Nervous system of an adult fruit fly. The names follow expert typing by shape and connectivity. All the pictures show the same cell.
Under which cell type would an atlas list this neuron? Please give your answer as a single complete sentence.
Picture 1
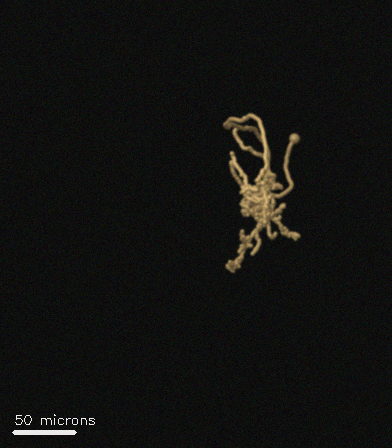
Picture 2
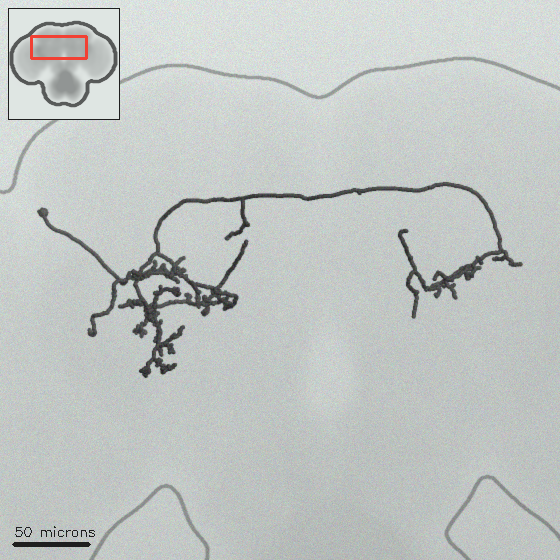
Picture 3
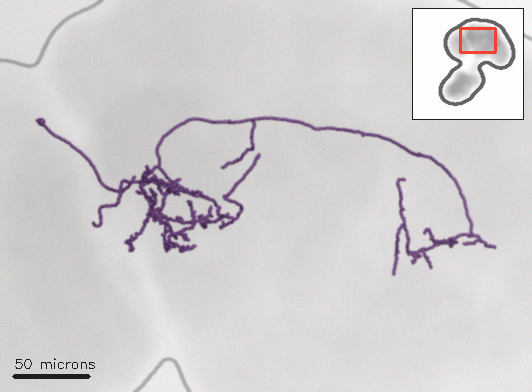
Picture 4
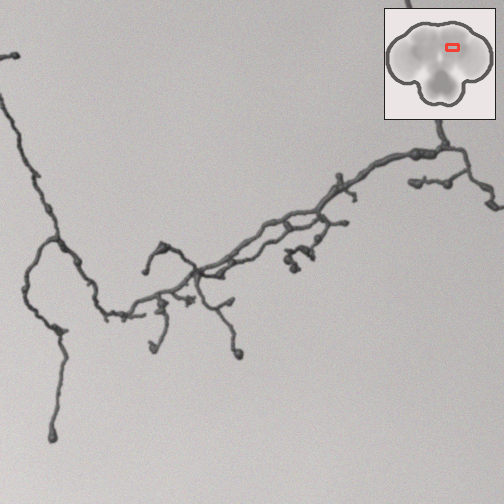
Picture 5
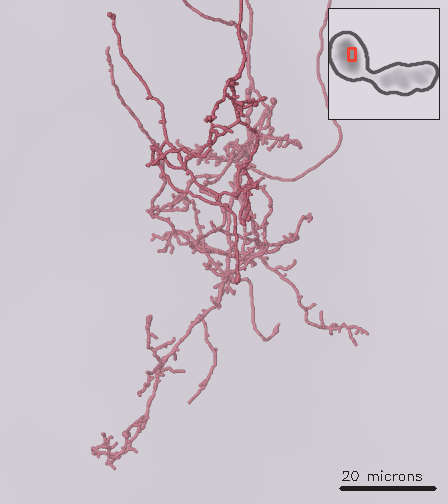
Belonging to the cell type PLP150 is this neuron.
